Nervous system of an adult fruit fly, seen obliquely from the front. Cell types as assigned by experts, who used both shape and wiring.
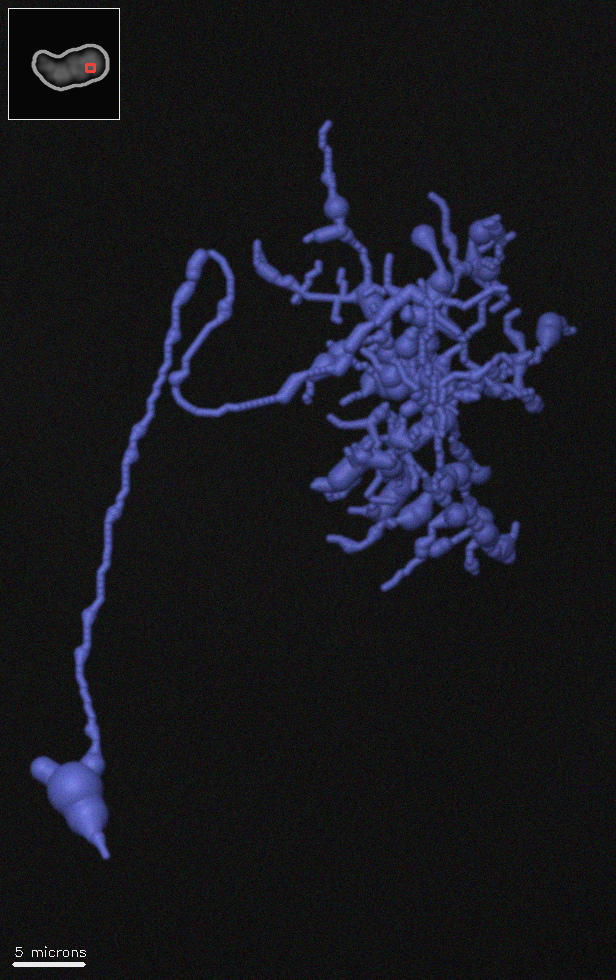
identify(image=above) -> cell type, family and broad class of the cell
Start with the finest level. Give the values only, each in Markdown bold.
**Li14**, **Li**, **optic-lobe intrinsic neuron**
